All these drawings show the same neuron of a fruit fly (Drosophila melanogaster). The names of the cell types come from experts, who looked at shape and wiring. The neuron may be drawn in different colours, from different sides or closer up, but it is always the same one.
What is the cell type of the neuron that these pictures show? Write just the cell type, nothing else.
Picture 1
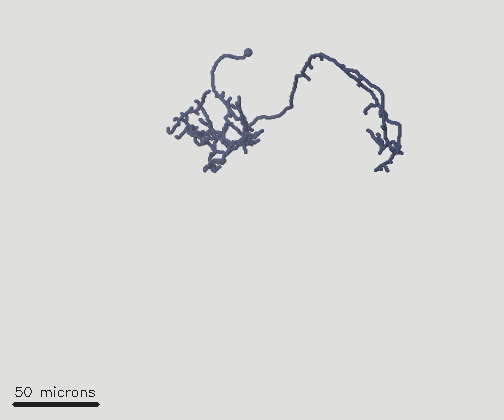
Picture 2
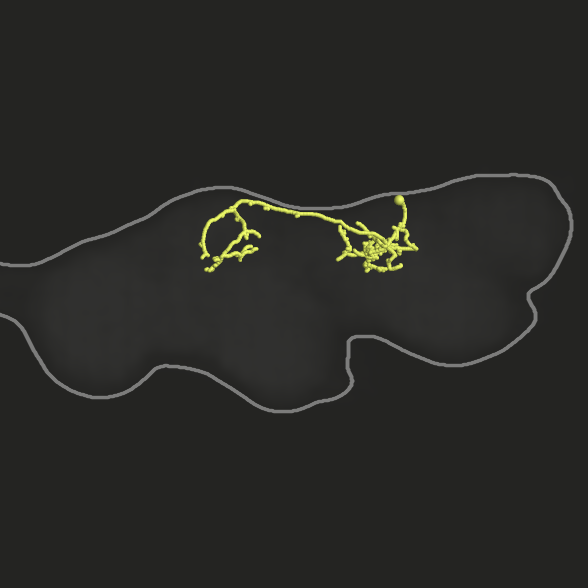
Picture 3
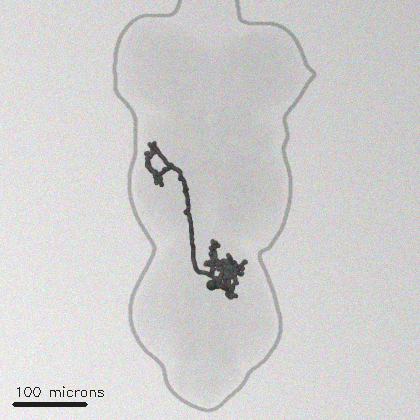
IN19B089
